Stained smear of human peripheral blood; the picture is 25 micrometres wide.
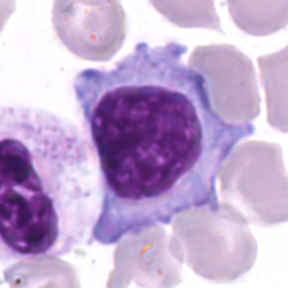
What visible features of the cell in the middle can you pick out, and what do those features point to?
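Coarse, clumped chromatin shows lighter patches between darker areas, in a nucleus about 10 micrometres across. The cytoplasmic rim is narrowest on the left of the nucleus; pale blue, it deepens in colour toward the cell edge. A pointed projection juts from the cell's right side. The name is plasma cell.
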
